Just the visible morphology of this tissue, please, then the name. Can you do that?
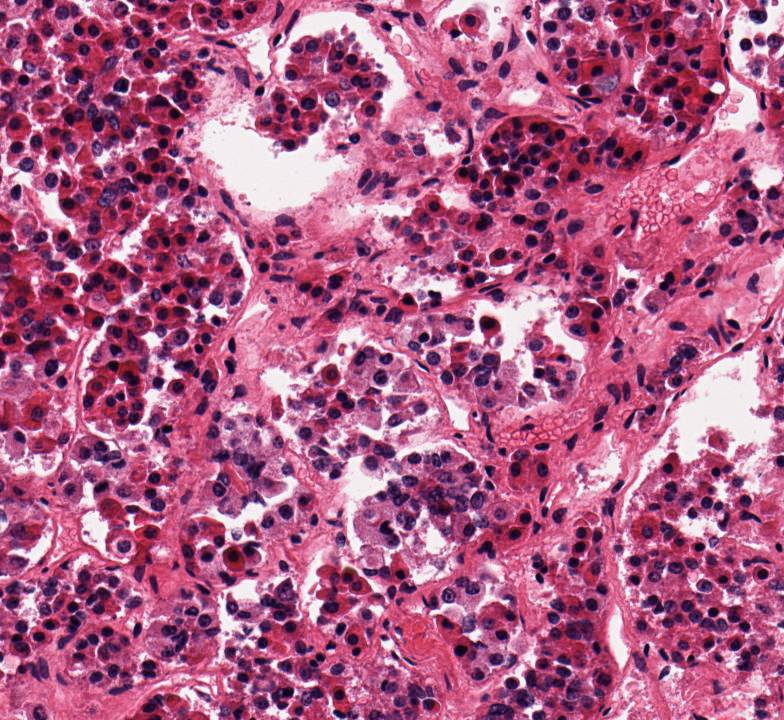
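Cells sit in rounded nests and cords, split by thin pink partitions. Nest nuclei are round, dark and fairly even in size; the delicate partitions carry spindle-shaped nuclei, clearest centre and right. Red cells cluster in thin-walled vascular spaces upper right and right centre. That's pituitary.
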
